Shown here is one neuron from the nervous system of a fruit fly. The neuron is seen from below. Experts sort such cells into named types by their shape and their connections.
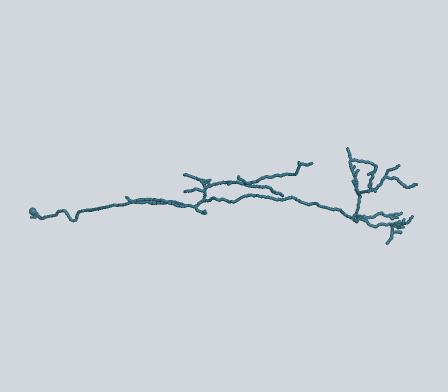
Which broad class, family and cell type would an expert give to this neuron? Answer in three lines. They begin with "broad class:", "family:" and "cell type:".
broad class: nerve-cord intrinsic neuron
family: hemilineage 09B
cell type: IN09B053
